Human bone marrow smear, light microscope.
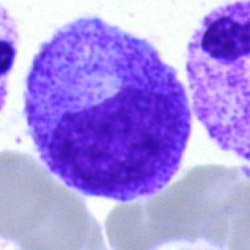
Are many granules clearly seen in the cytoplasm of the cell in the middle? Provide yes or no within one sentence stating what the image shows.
Yes, in the cytoplasm of this cell, many granules are visible.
